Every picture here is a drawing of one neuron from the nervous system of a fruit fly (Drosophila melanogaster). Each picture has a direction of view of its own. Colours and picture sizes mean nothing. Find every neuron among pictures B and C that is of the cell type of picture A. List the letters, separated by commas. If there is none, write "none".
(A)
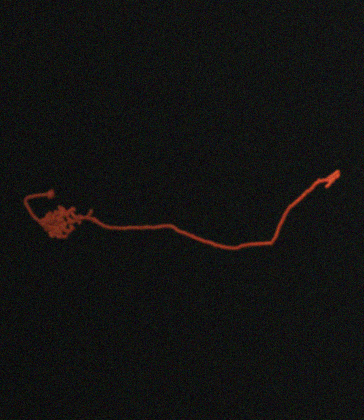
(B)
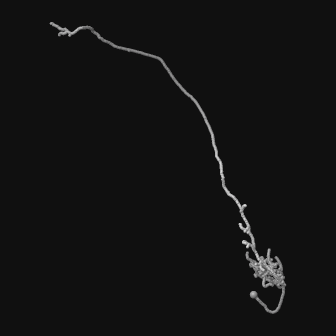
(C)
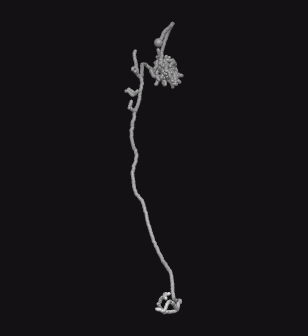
none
